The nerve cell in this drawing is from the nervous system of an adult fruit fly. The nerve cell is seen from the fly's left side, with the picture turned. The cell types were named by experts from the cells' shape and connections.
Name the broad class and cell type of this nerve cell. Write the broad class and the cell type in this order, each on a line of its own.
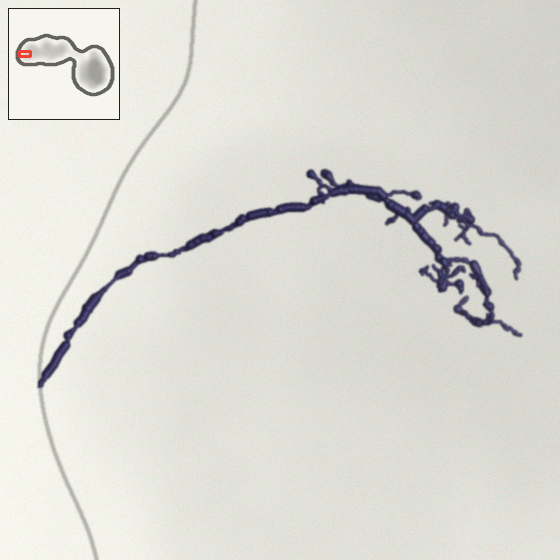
sensory neuron entering the nerve cord
SNxx04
